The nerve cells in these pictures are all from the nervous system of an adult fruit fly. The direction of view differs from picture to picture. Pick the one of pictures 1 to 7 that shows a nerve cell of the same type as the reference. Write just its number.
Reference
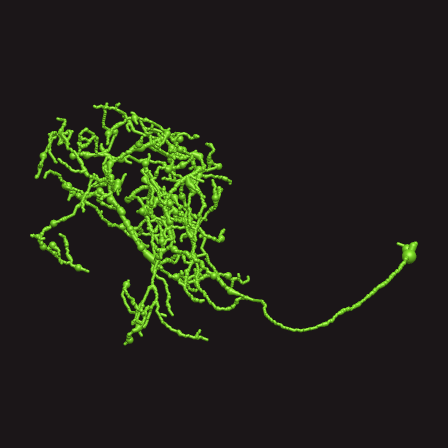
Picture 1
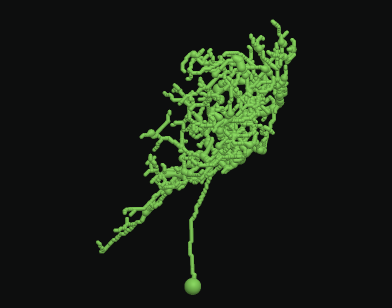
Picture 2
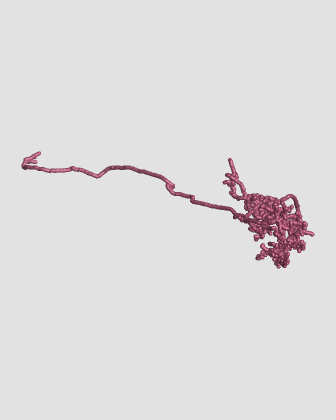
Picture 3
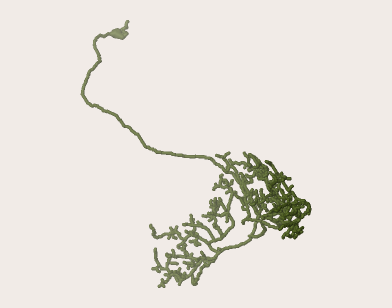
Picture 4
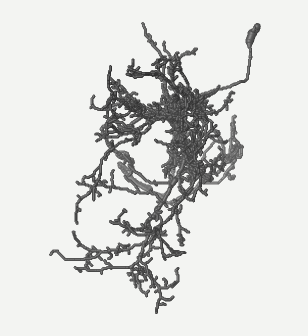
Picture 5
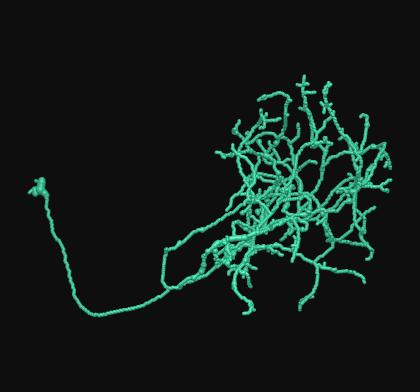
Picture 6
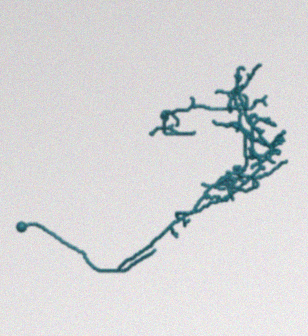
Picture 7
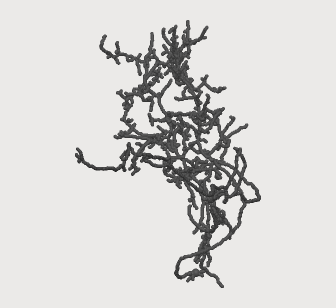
5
